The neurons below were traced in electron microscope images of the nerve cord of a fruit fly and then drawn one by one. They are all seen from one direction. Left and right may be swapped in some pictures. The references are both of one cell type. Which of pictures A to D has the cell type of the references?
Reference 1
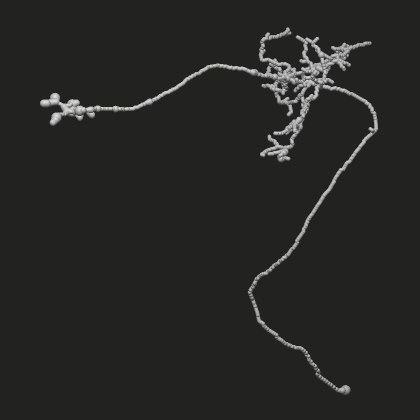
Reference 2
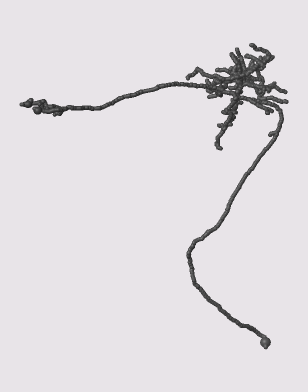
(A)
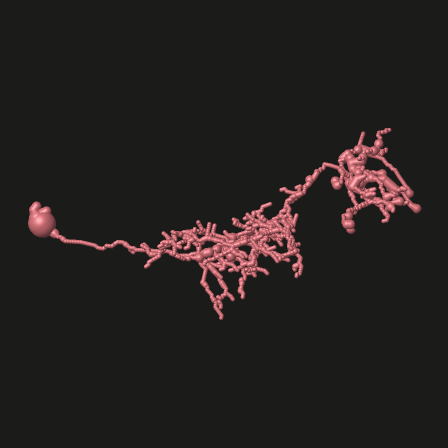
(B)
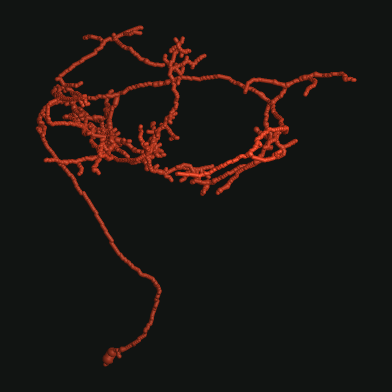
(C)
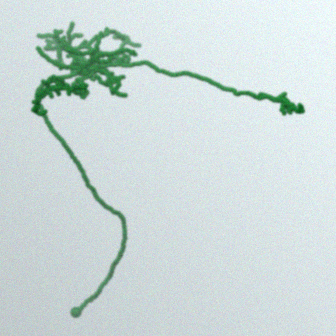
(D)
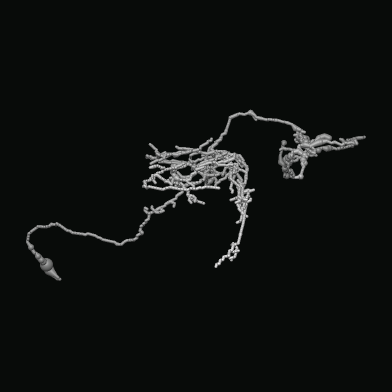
C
